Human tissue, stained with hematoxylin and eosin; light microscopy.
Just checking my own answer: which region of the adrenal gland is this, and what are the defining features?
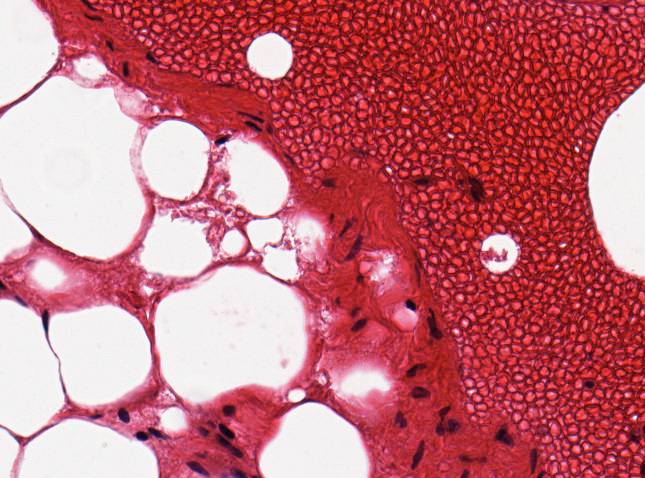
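Here we have blood in a vessel or clot. Notice a dense mass of packed red blood cells filling the right and upper field, and fat the left. Each cell is bright red and tightly crowded, with a darker outline and a paler centre. Those fat cells are large, empty, rounded spaces divided by thin pink septa. In the fibrous band, the nuclei are dark and elongated.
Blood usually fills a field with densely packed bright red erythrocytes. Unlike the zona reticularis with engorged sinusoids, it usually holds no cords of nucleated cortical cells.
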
